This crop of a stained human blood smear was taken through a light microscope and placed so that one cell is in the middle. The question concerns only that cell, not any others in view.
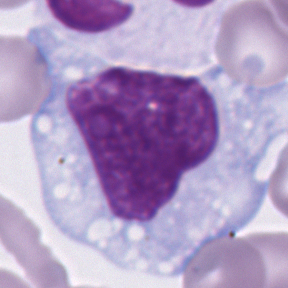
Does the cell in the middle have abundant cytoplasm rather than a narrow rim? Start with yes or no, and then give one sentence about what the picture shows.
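Yes. The cytoplasm is abundant and surrounds the nucleus on all sides.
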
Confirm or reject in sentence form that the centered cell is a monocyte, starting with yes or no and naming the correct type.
Yes, the cell found in the middle is a monocyte.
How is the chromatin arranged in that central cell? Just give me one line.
What stands out is fine chromatin lacking any coarse clumps.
